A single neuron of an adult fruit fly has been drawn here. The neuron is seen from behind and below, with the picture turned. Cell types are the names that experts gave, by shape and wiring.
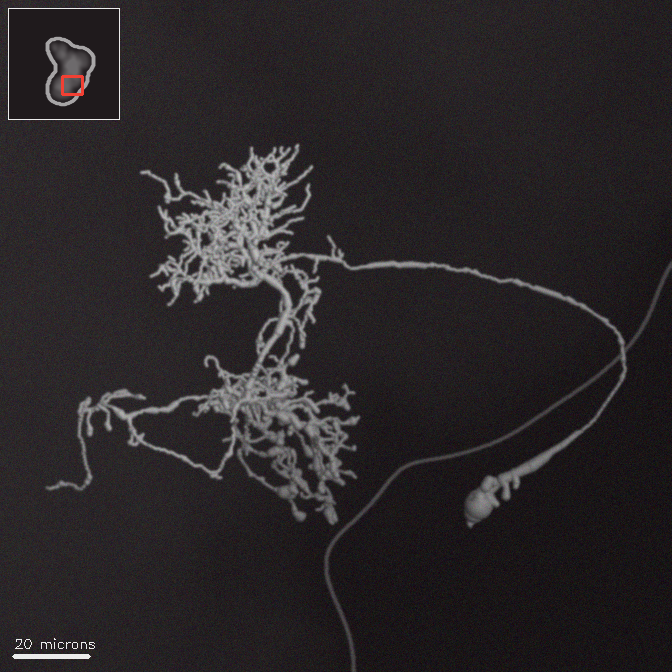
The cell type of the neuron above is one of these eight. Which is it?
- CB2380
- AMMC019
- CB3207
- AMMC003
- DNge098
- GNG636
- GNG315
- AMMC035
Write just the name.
GNG636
